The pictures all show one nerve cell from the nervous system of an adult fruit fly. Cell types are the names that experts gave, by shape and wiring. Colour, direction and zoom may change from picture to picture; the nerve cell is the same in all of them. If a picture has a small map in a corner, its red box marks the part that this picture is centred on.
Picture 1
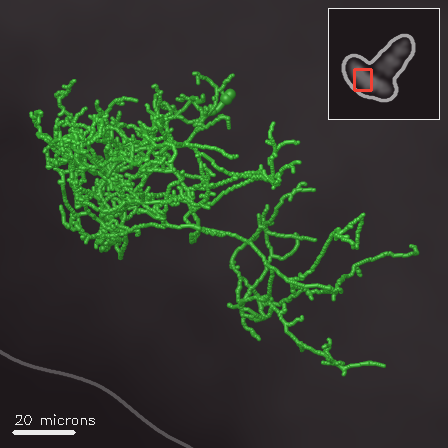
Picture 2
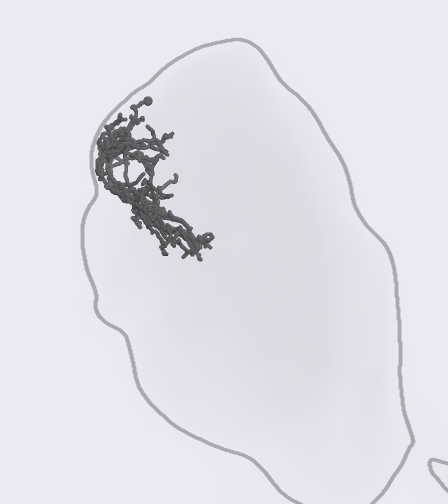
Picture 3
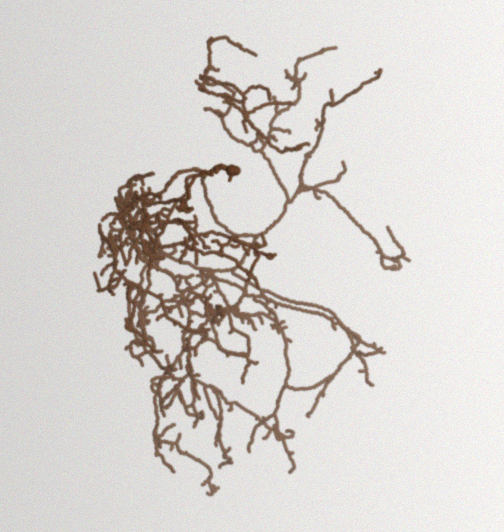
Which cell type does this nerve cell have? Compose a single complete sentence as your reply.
It is as CRE005 that this nerve cell is typed.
